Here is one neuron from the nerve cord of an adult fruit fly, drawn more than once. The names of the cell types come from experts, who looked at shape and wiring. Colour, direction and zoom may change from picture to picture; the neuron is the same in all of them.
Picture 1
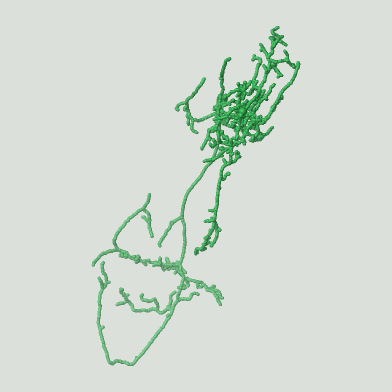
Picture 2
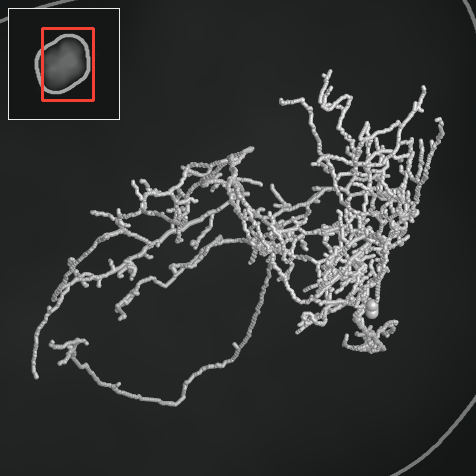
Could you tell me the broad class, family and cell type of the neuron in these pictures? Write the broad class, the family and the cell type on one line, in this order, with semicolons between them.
nerve-cord intrinsic neuron; hemilineage 17B; IN17B014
